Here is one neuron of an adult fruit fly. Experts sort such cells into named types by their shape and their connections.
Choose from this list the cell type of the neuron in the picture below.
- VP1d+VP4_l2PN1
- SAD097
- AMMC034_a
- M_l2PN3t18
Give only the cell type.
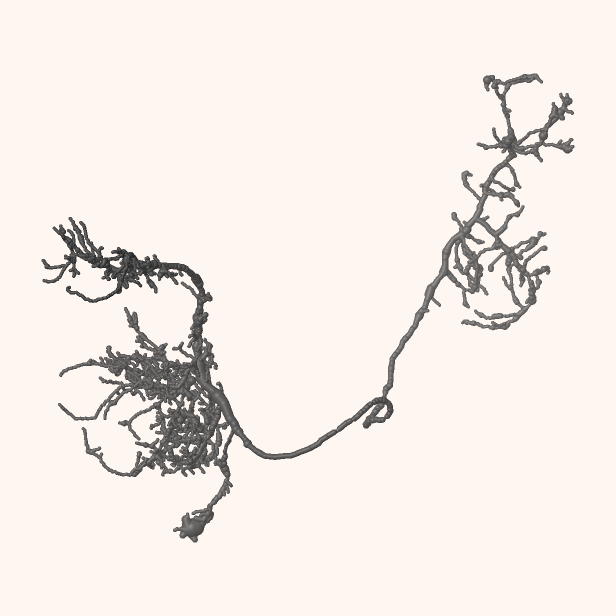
VP1d+VP4_l2PN1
